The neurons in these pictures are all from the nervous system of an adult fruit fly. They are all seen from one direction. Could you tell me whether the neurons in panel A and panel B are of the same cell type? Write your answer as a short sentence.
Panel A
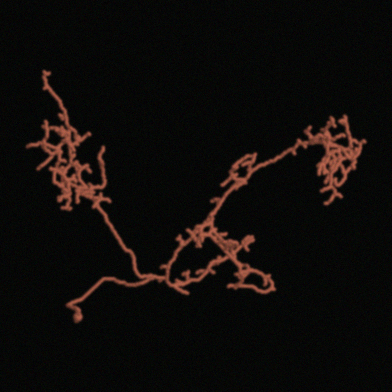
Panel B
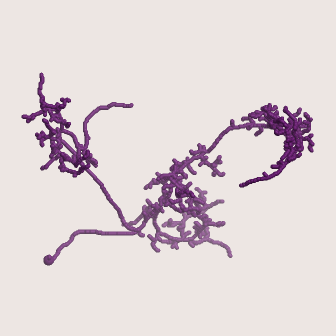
They are of the same cell type.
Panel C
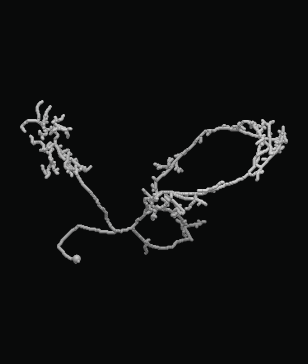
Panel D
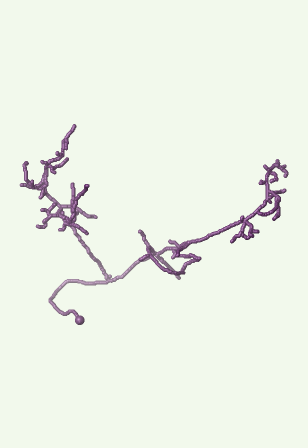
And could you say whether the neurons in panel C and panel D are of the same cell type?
They are of different cell types.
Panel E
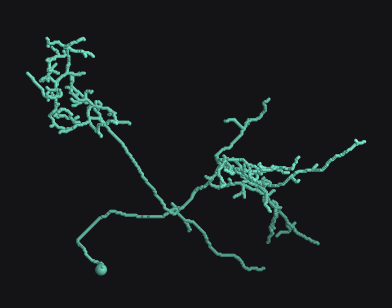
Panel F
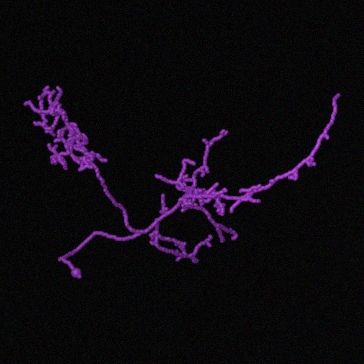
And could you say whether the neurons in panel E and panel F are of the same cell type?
They are of the same cell type.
